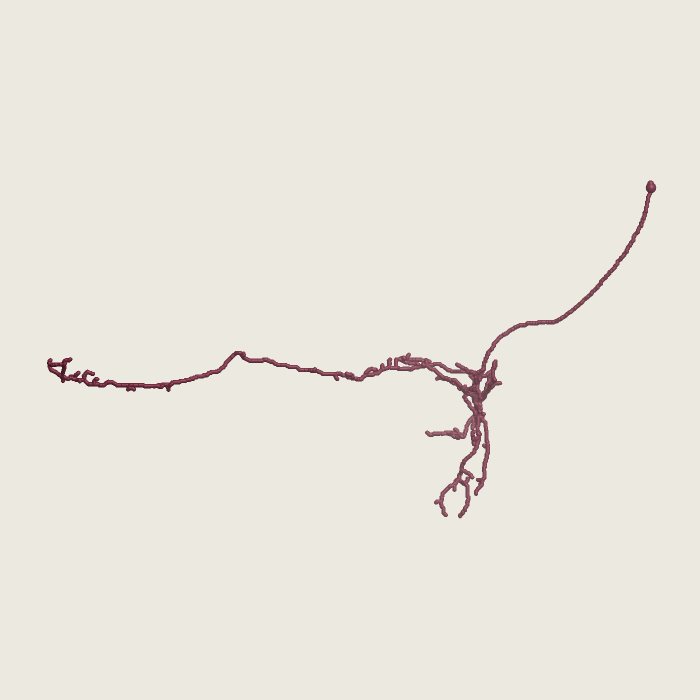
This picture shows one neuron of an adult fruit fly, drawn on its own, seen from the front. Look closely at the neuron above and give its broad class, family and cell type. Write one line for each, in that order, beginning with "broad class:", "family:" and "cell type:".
broad class: central-brain intrinsic neuron
family: hemilineage LHl4_posterior
cell type: PLP111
